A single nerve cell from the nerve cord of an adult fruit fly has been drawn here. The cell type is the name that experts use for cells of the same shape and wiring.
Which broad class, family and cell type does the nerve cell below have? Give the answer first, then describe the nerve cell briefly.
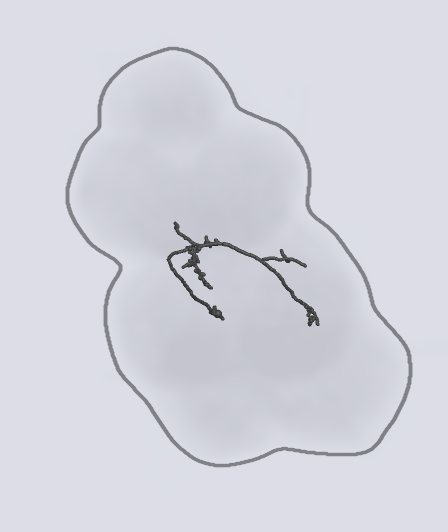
This is a nerve-cord intrinsic neuron. Its family is hemilineage 06A. The cell type is IN06A011. As drawn here it is wider than it is tall.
